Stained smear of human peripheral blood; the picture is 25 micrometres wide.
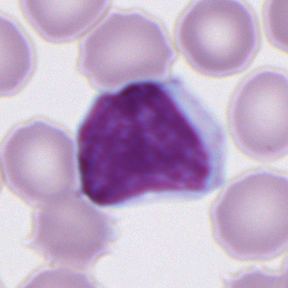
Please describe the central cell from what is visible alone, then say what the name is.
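Chromatin: dense, dark purple, coarse clumps with paler streaks between them. Cytoplasm: thin pale blue rim, widest on the right side of the cell; no granules; no vacuoles. Name: typical lymphocyte.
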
